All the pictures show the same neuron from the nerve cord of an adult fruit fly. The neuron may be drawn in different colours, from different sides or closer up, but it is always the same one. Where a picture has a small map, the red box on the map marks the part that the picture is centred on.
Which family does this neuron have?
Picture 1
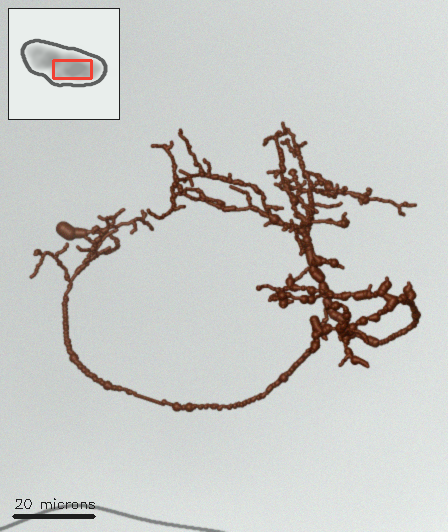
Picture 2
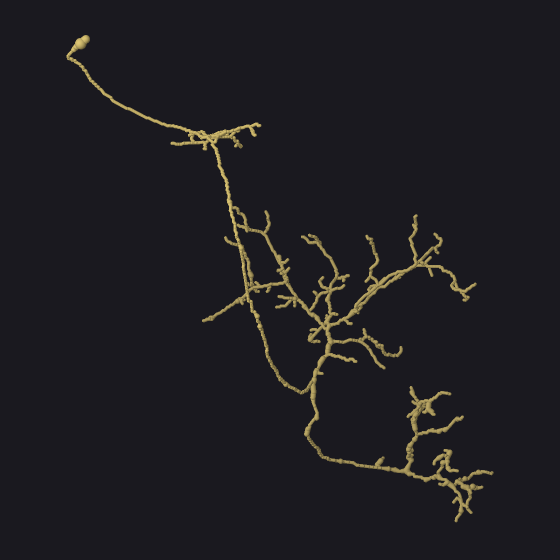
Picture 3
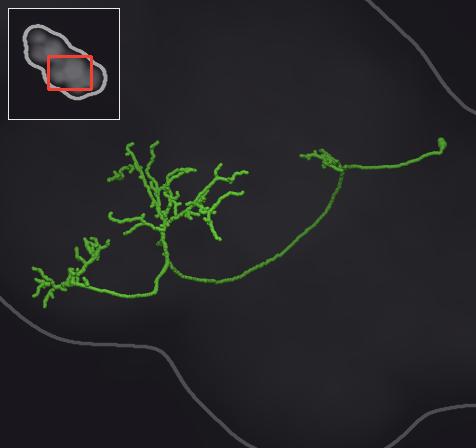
hemilineage 01A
